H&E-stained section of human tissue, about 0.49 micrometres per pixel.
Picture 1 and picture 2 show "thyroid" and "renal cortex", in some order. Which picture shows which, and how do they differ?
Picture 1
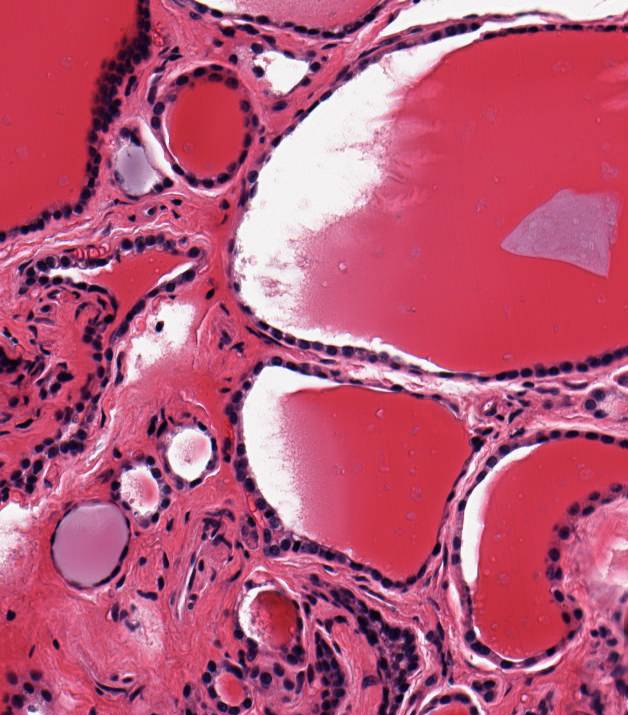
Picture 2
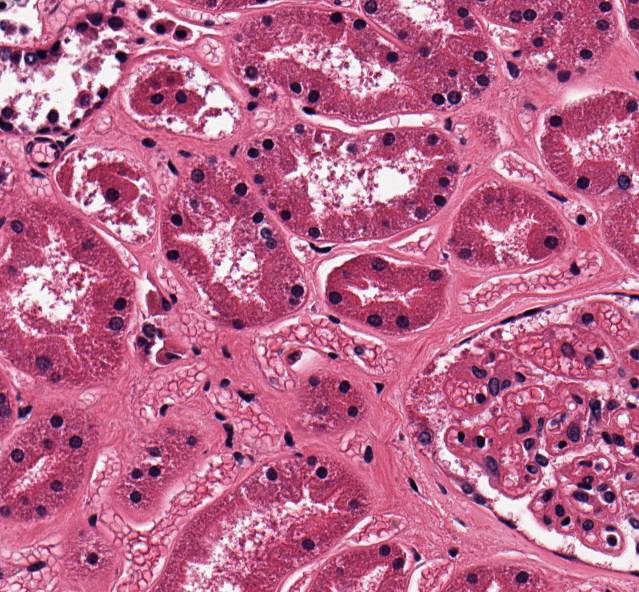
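Thyroid is in picture 1, renal cortex in picture 2. Point by point, the units differ first: picture 1 is built of closed, rounded follicles of widely varying size, while picture 2 is filled mostly by closely packed tubules. Then the contents: most follicles hold homogeneous, deep pink eosinophilic material. Linings follow: follicle cells form a single flattened to low cuboidal layer with small dark nuclei, whereas tubule cells form a single cuboidal to low columnar layer with abundant granular eosinophilic cytoplasm and round, dark, evenly sized basal nuclei. Last comes the tissue between units: pink fibrous connective tissue in picture 1, and thin strands of pink fibrous stroma with few nuclei in picture 2.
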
